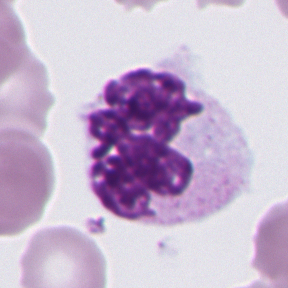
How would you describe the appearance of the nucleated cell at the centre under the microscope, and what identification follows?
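Look first at the nucleus: it sits toward the left side of the cell, and its chromatin is dark purple and coarsely clumped. Now the cytoplasm: pale pinkish-lilac, with fine lilac granules scattered through it. This is a segmented neutrophil.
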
